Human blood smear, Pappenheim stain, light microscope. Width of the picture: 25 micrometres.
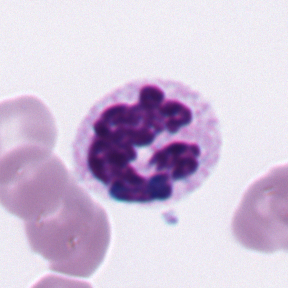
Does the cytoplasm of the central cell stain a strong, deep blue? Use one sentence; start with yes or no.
No, what is seen in its cytoplasm is pink, salmon or almost no colour, without blue or grey.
